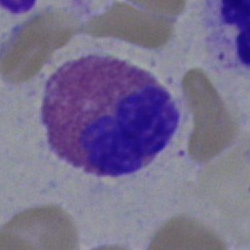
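Eosinophil, the cell in the middle of a stained human bone marrow smear: its outline looks roughly round, the edge fairly smooth. The nucleus sits toward the lower right, its chromatin dark purple and condensed. Fine pinkish-purple granules pack the cytoplasm densely.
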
